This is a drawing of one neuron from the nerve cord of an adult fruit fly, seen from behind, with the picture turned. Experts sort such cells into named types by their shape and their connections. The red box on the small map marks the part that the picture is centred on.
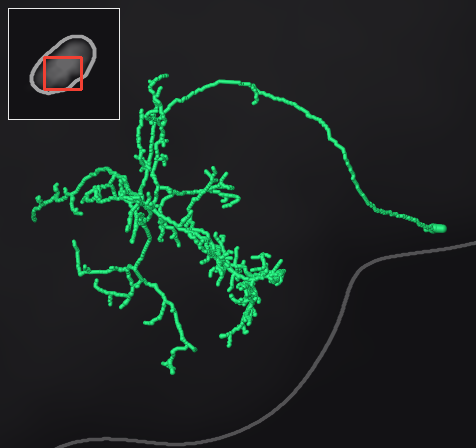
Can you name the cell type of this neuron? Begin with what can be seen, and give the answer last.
Dozens of branch ends can be seen. As drawn here it is wider than it is tall. It is a nerve-cord intrinsic neuron. The cell type is IN12B078.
